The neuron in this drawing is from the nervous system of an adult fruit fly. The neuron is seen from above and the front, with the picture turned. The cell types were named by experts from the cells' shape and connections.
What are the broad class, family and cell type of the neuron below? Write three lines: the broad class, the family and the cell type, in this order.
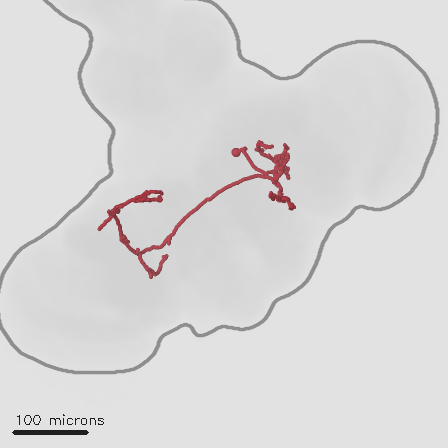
central-brain intrinsic neuron
hemilineage DM6_ventral
CB3140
